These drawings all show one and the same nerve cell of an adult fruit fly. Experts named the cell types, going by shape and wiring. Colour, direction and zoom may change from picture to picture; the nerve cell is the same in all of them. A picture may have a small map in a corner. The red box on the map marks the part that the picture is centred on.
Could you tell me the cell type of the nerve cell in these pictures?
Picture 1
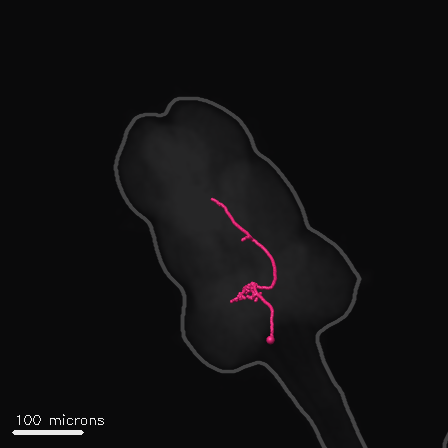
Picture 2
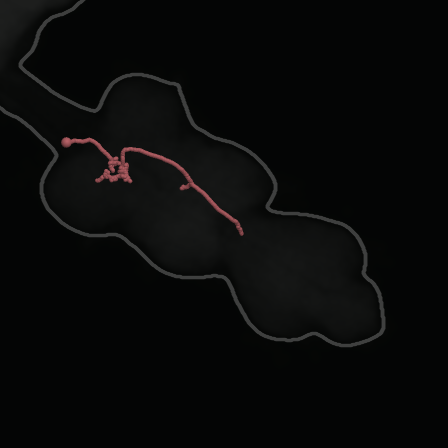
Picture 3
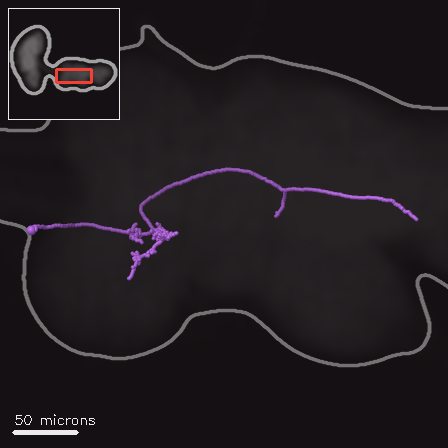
IN10B043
